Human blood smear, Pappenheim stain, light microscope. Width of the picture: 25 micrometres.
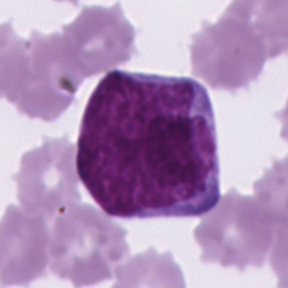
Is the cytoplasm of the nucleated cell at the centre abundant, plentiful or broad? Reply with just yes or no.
No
